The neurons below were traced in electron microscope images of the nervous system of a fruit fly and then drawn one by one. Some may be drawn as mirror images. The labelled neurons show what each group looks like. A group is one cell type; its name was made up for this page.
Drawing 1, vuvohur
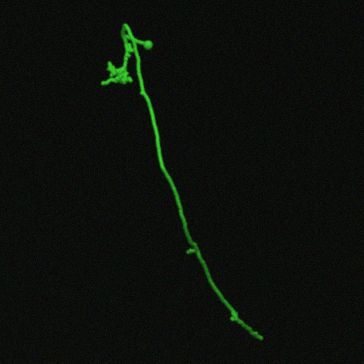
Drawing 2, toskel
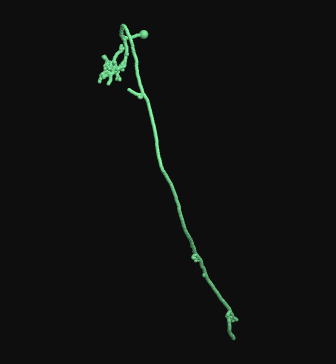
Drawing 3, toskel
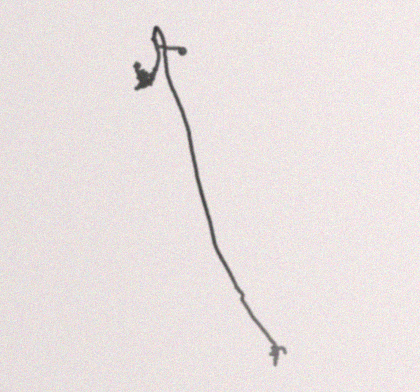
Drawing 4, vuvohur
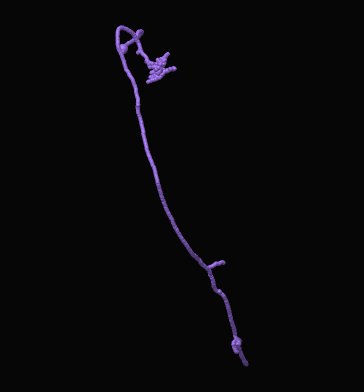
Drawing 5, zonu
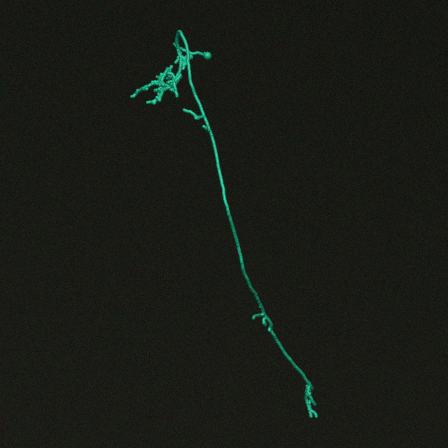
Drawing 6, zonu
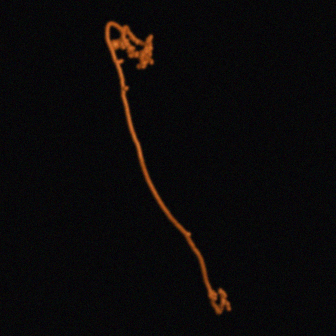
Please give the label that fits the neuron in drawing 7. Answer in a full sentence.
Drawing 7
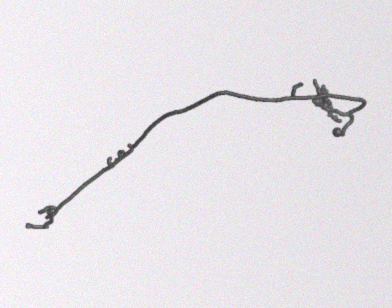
It belongs to toskel.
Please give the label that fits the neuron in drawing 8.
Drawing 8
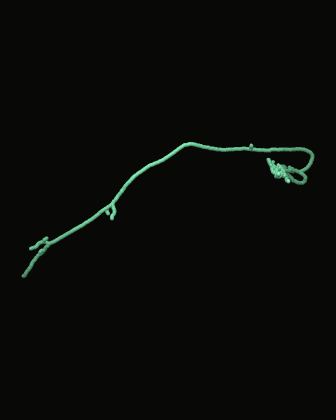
It belongs to vuvohur.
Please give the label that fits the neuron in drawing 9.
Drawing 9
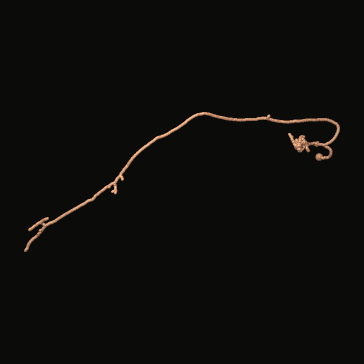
It belongs to vuvohur.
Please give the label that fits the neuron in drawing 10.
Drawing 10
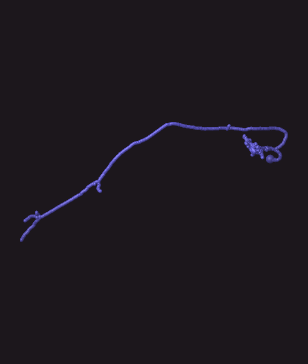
It belongs to vuvohur.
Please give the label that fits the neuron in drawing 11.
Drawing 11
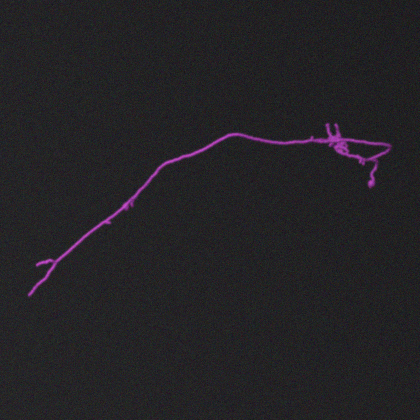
It belongs to vuvohur.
